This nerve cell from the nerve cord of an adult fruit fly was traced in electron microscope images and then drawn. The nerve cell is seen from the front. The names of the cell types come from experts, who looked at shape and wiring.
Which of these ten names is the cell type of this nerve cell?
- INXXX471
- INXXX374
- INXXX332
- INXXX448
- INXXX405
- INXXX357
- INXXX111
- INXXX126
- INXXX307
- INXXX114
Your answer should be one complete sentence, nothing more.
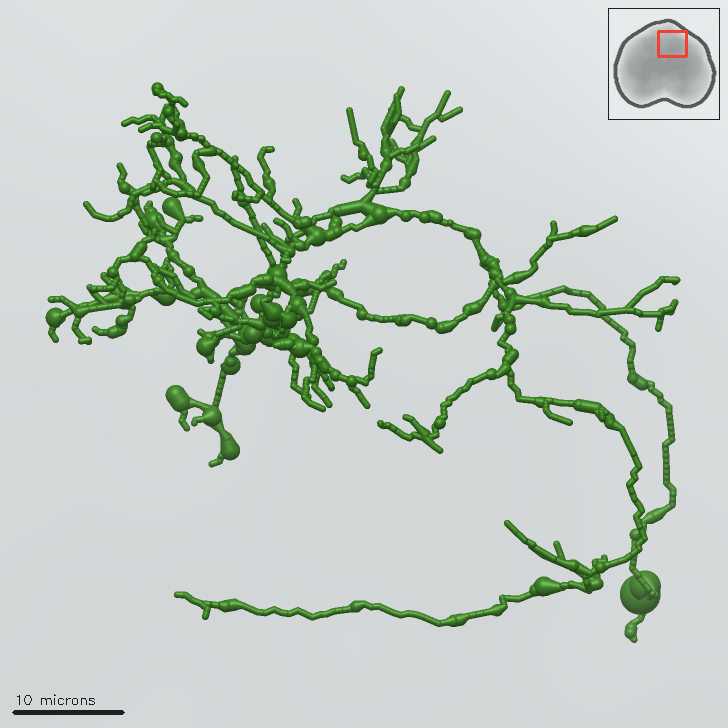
By cell type, this nerve cell is classified as INXXX448.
